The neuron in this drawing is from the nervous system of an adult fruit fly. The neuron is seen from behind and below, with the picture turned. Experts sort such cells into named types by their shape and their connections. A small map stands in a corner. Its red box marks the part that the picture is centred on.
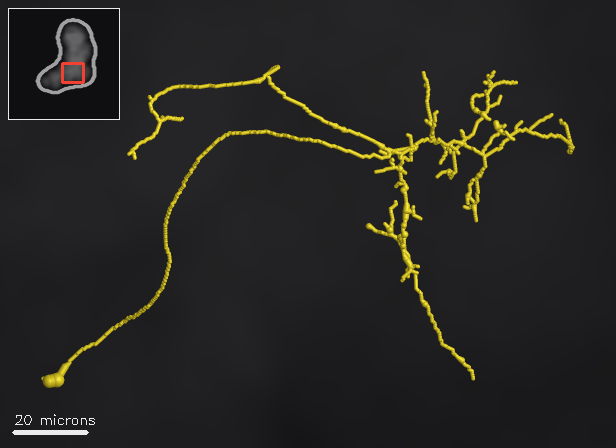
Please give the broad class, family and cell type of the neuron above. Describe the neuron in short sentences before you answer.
The cell body can be seen at the lower left of the picture. From left to right in the picture it spans about 150 microns. Dozens of branch ends can be seen. It is a nerve-cord intrinsic neuron. The family is hemilineage 23B. It is of cell type IN23B013.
